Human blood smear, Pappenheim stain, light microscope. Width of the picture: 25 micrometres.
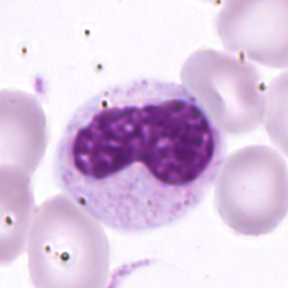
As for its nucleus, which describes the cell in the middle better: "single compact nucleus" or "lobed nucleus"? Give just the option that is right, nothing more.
Single compact nucleus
